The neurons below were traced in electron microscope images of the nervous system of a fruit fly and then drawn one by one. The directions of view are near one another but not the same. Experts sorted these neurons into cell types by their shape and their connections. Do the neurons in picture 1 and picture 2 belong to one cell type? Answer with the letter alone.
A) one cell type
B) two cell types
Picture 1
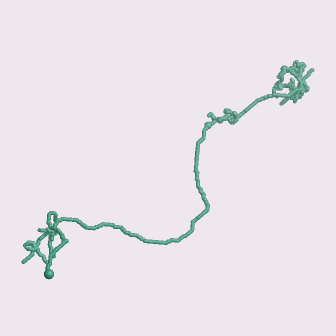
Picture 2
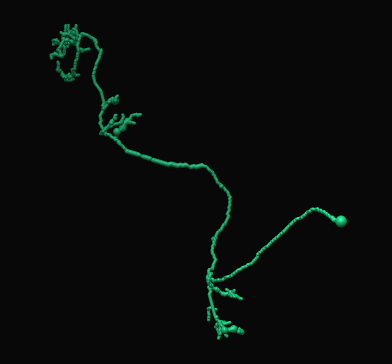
A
